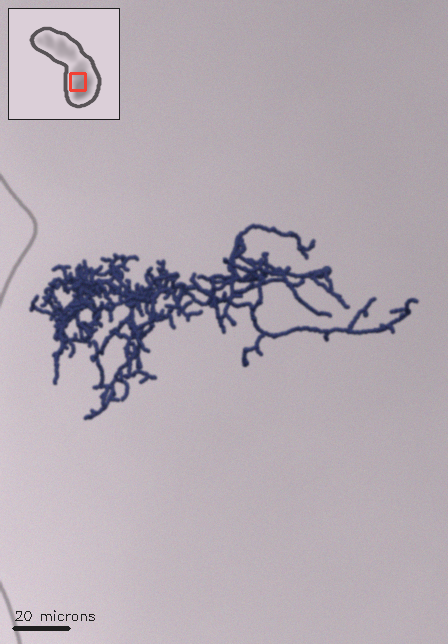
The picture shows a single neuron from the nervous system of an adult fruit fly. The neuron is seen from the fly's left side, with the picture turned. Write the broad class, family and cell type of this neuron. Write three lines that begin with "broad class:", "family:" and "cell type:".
broad class: central-brain intrinsic neuron
family: hemilineage VLPl2_posterior
cell type: LHAV2b3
